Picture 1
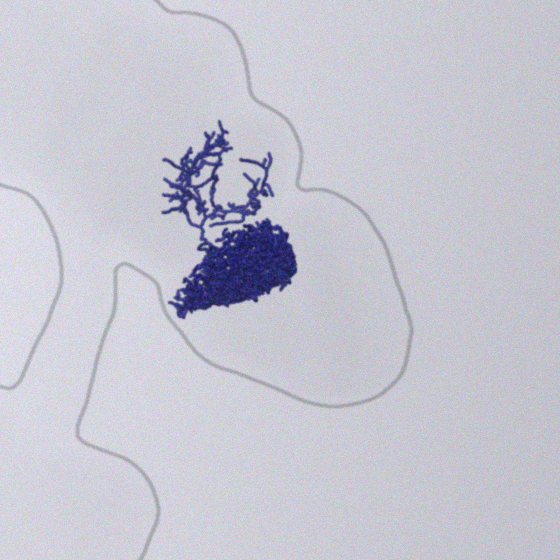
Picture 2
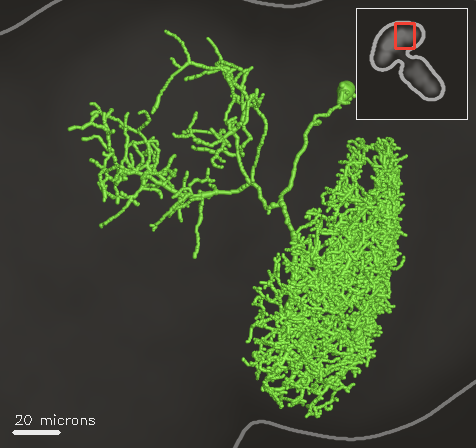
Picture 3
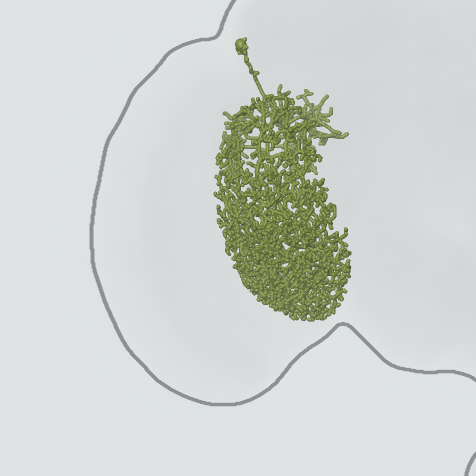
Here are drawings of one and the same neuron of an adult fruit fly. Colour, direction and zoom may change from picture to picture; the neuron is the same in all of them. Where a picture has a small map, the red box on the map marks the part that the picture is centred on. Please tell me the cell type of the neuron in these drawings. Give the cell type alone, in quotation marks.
"LT87"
